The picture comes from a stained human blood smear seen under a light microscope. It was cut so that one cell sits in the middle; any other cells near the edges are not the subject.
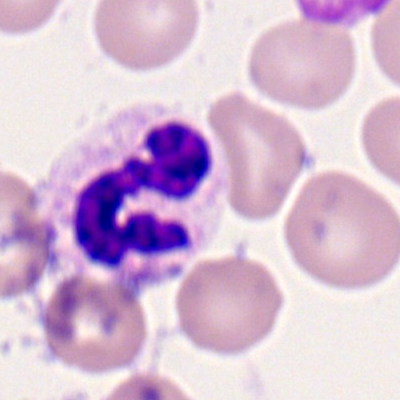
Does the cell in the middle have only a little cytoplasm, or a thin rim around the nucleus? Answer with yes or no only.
No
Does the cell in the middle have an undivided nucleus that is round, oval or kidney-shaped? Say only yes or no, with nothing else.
No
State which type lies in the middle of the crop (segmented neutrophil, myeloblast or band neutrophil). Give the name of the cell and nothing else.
segmented neutrophil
